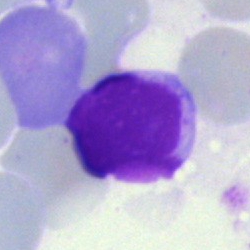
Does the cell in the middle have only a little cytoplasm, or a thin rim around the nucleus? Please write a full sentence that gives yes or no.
Yes, scant cytoplasm surrounds the nucleus of this cell.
